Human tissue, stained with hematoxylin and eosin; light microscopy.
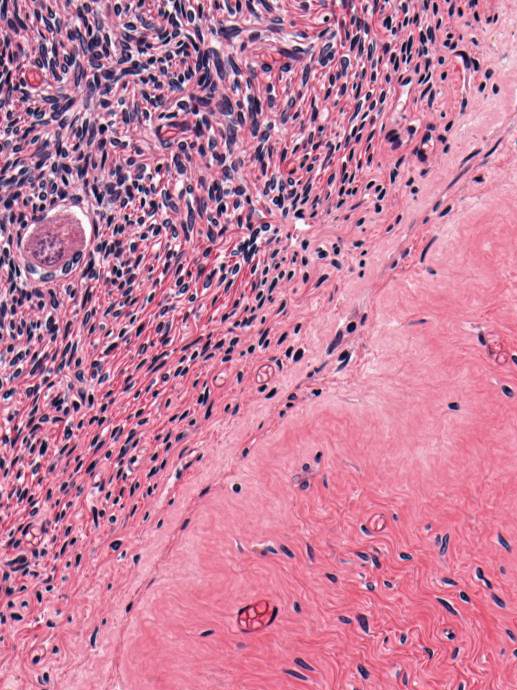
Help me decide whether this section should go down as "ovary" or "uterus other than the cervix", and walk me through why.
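This is ovary. A diagonal boundary divides a densely cellular upper left from a sparsely cellular, pale pink lower right. Upper left: packed spindle cells, their dark, elongated nuclei with scant cytoplasm. Lower right: homogeneous, pink, collagen-like material with only sparse scattered nuclei. Small thin-walled capillaries containing red blood cells are scattered in both.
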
